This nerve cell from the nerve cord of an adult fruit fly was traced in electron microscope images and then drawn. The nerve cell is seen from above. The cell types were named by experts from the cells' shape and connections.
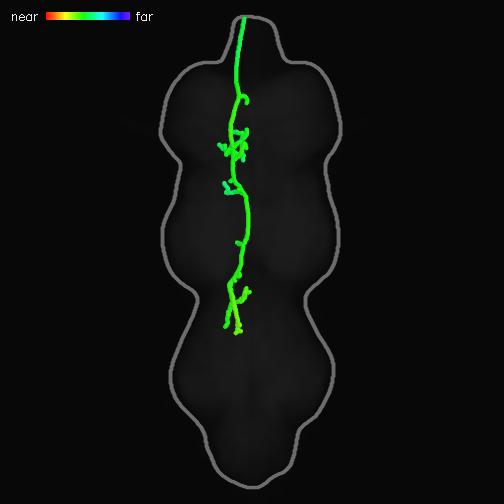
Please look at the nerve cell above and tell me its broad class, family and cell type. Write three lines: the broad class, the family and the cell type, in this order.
descending neuron
DNpe
DNpe028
